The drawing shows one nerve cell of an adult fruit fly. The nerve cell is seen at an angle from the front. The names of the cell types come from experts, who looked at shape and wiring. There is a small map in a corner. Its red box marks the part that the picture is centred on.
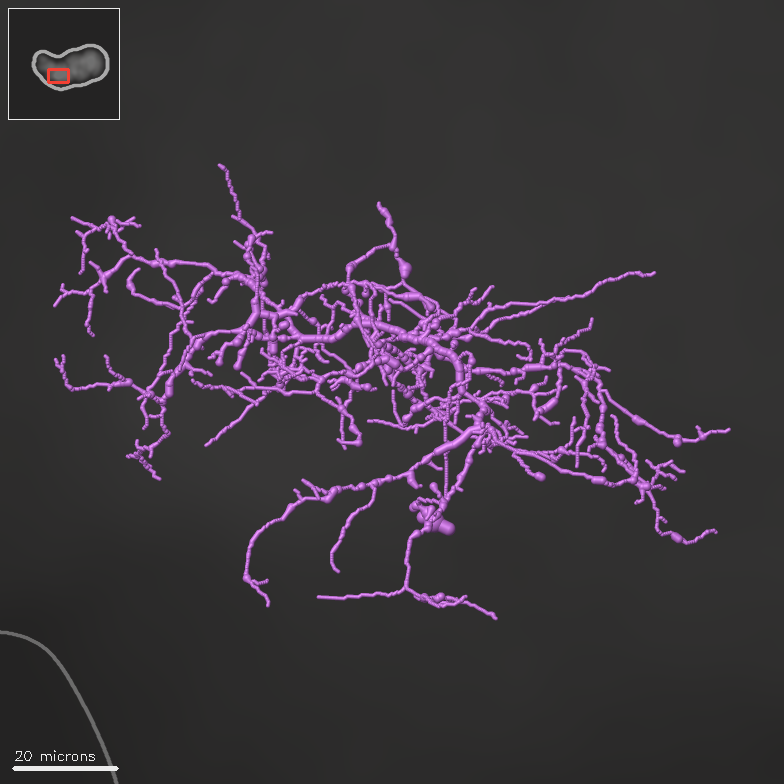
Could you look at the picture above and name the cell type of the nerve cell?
IN00A025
